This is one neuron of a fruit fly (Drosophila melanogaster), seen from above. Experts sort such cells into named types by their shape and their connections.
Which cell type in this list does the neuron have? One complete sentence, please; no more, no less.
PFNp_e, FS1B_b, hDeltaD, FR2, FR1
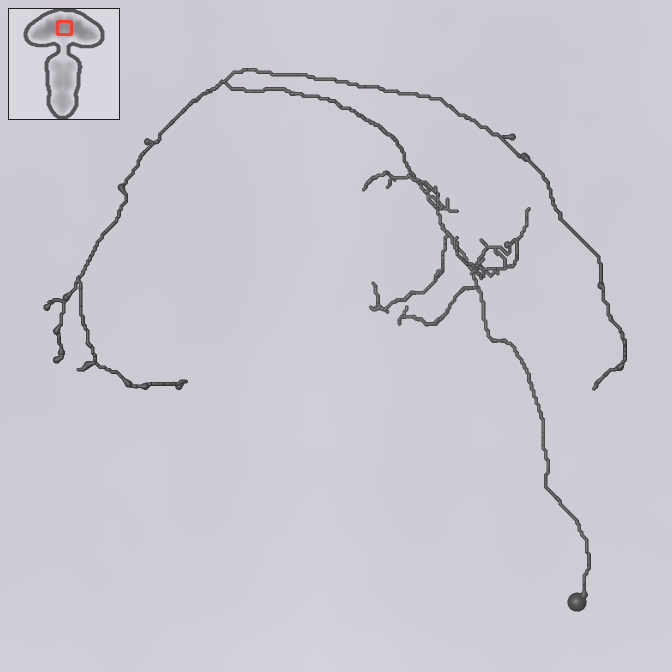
Typed by cell type, the neuron is FS1B_b.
